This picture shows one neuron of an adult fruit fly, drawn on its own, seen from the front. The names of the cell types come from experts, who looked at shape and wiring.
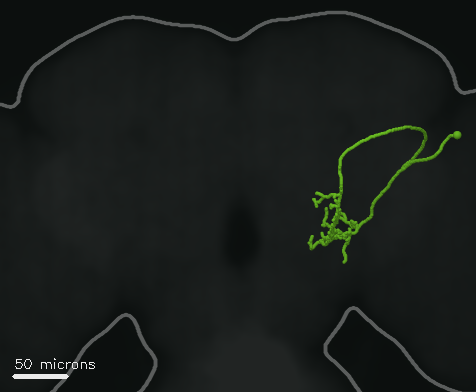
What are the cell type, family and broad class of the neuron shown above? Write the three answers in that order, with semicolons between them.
WED040_a; hemilineage SLPa&l1_lateral; central-brain intrinsic neuron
